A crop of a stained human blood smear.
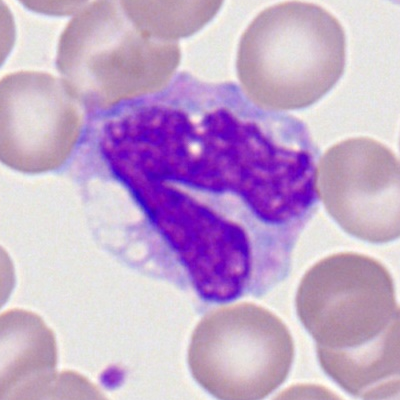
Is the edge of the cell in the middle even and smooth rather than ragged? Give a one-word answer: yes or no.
No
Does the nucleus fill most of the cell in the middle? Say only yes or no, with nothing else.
No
